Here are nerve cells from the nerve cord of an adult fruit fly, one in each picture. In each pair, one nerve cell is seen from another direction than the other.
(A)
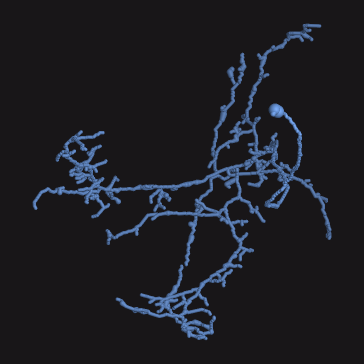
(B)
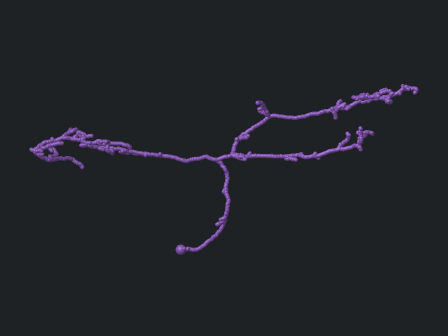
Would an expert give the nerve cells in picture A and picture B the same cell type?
no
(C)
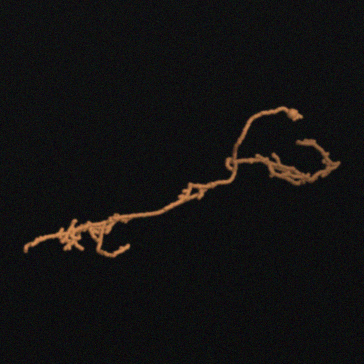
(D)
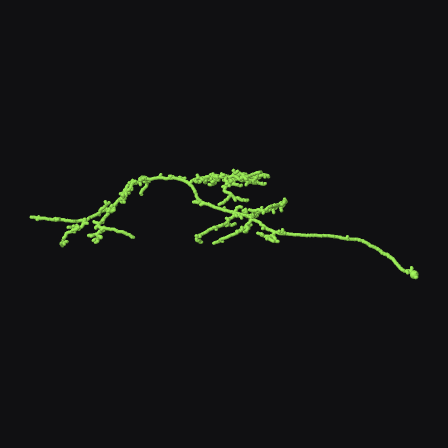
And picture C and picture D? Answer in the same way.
no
